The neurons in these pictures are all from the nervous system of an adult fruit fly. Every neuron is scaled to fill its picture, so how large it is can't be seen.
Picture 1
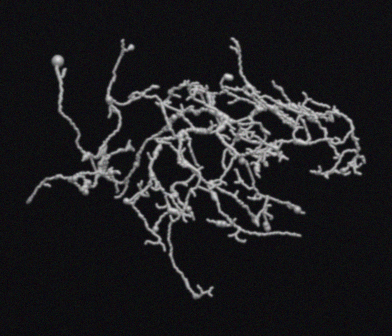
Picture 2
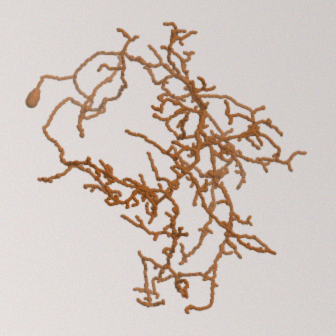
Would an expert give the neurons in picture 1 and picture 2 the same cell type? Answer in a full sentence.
They are of different cell types.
